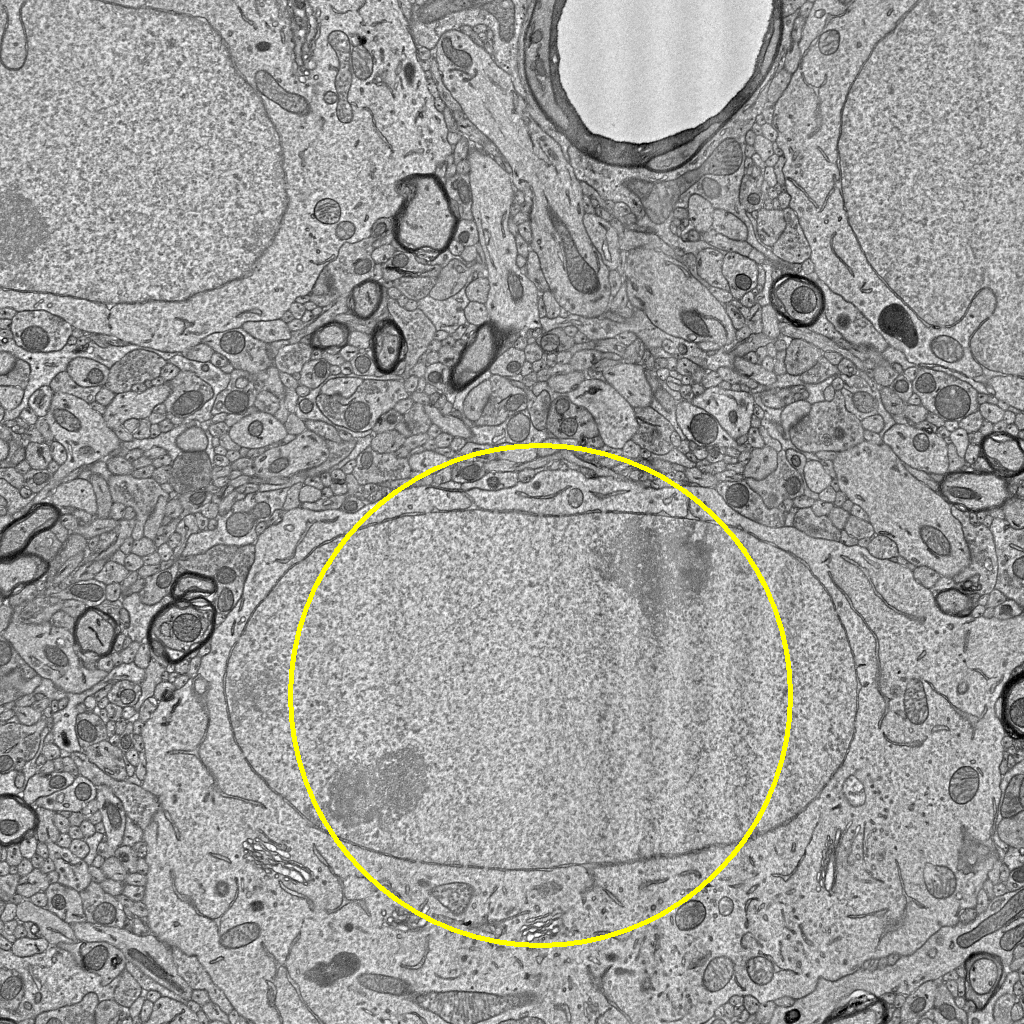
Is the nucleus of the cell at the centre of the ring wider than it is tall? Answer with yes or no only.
Yes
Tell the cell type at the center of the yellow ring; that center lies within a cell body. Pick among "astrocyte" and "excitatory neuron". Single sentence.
The ring's center lies in the body of an excitatory neuron.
